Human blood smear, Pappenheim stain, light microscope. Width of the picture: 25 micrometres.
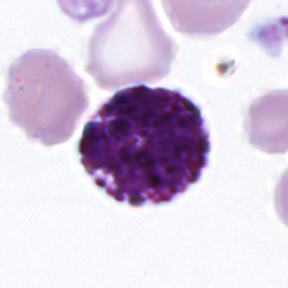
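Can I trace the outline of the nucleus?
No; the granules cover it, so its outline is lost.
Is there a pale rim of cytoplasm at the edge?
Not that I can see: the granules reach right to the cell edge.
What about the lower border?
Granules bulge there, giving it a beaded edge.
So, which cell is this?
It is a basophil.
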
